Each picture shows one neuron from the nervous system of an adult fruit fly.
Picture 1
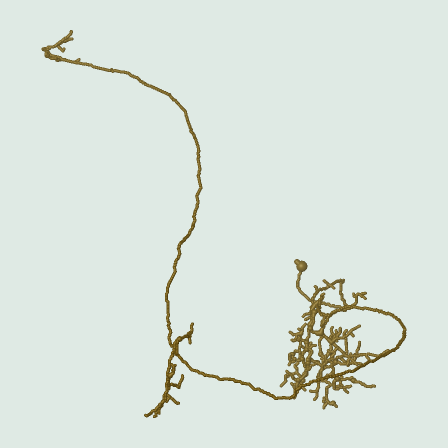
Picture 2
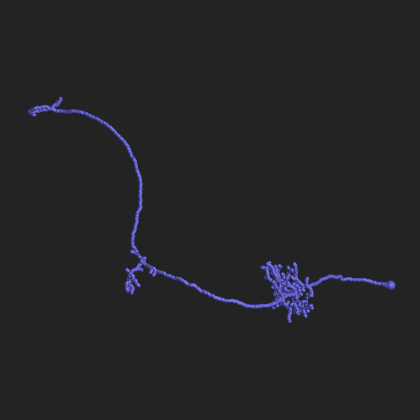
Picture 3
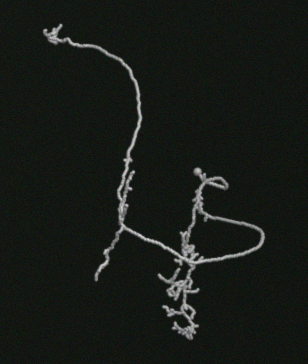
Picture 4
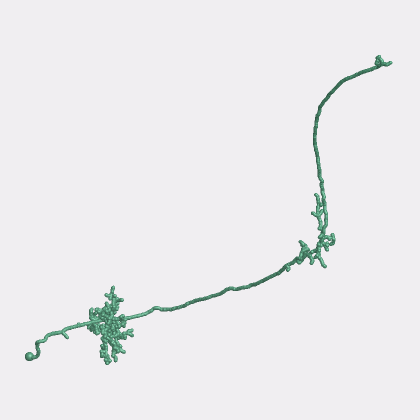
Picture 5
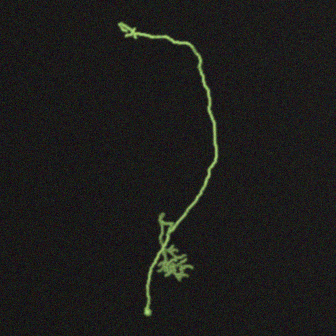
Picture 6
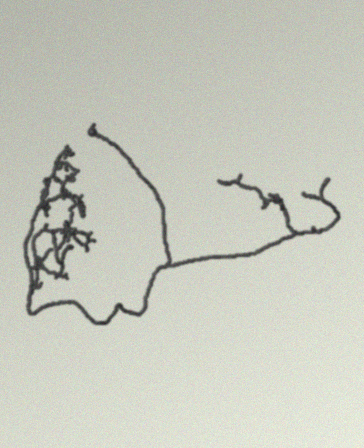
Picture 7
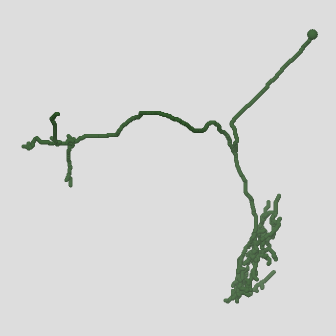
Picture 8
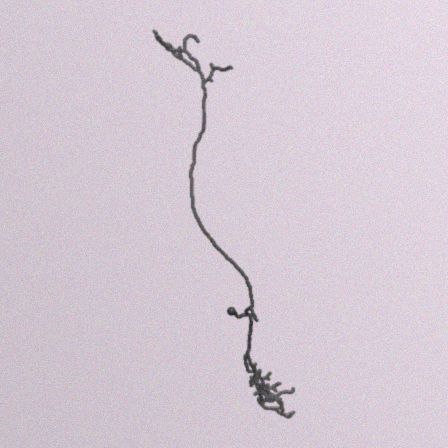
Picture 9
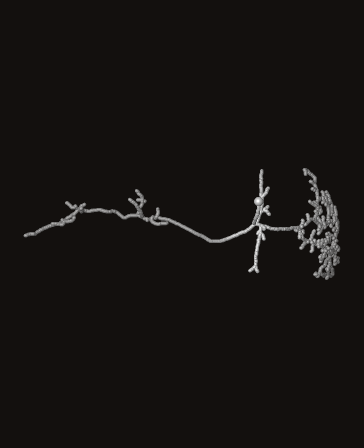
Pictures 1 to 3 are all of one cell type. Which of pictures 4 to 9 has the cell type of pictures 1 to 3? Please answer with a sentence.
Picture 4 is of the same cell type.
